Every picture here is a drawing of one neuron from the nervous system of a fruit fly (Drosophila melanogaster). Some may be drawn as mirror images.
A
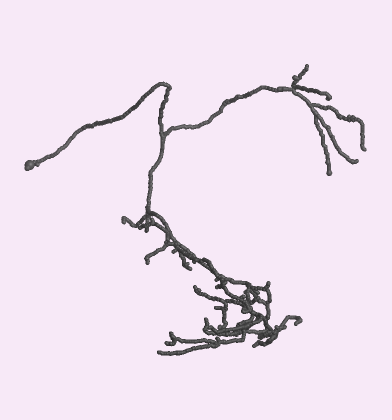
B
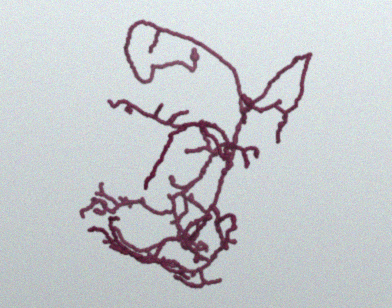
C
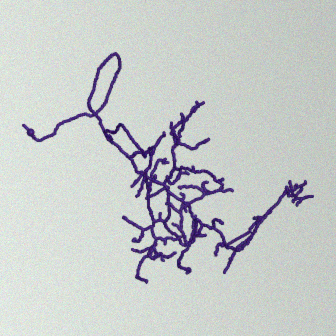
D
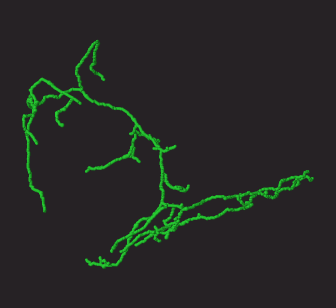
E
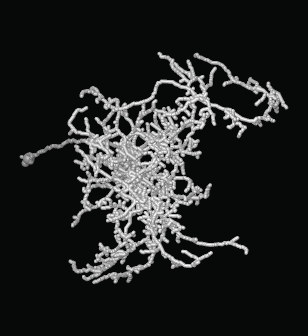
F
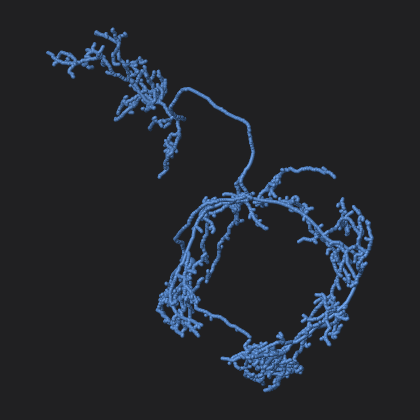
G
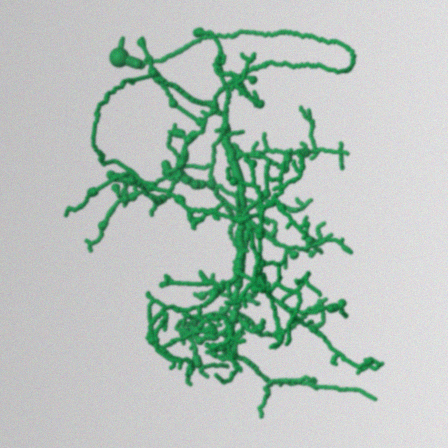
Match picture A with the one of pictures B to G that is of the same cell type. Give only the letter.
D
